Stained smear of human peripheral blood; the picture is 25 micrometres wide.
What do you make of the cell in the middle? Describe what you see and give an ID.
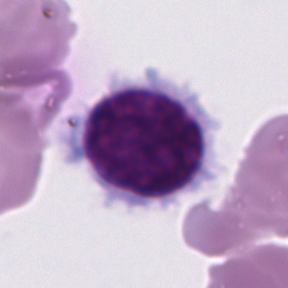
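Roughly round, the cell has a ragged, fringed edge, with fine hair-like projections sticking out all the way around it. Its nucleus fills most of the cell. No granules are seen in the cytoplasm. This is a hairy cell.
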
